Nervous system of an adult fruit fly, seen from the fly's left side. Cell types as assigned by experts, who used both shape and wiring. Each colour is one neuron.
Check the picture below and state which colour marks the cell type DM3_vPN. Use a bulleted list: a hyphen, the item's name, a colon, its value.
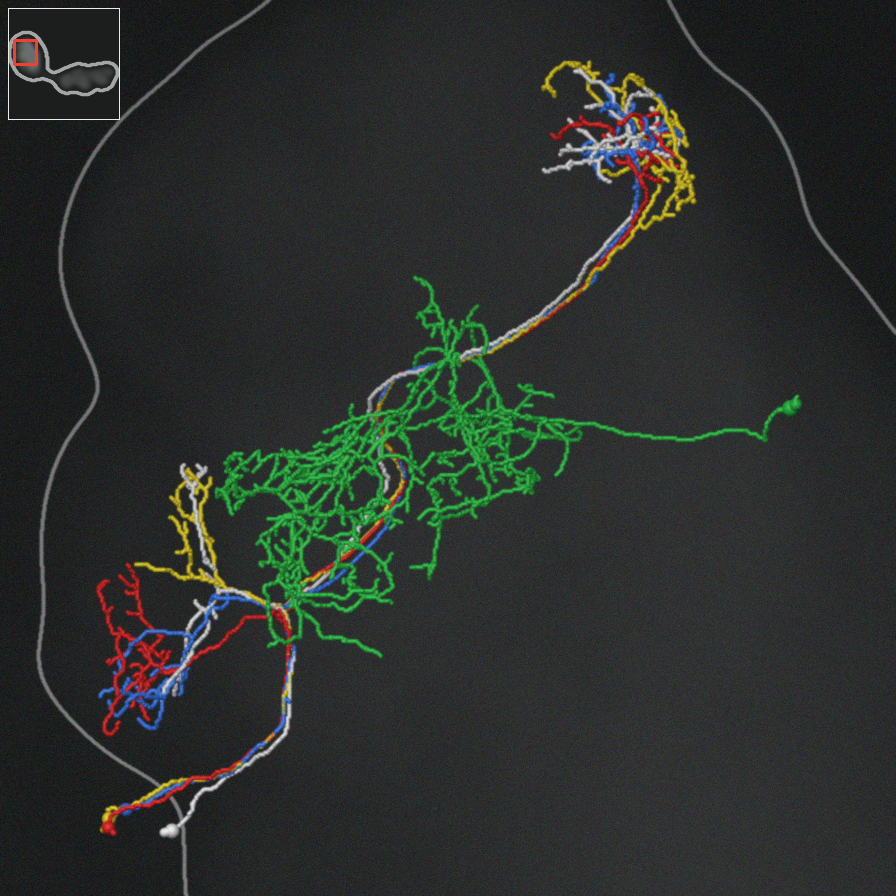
- colour: white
